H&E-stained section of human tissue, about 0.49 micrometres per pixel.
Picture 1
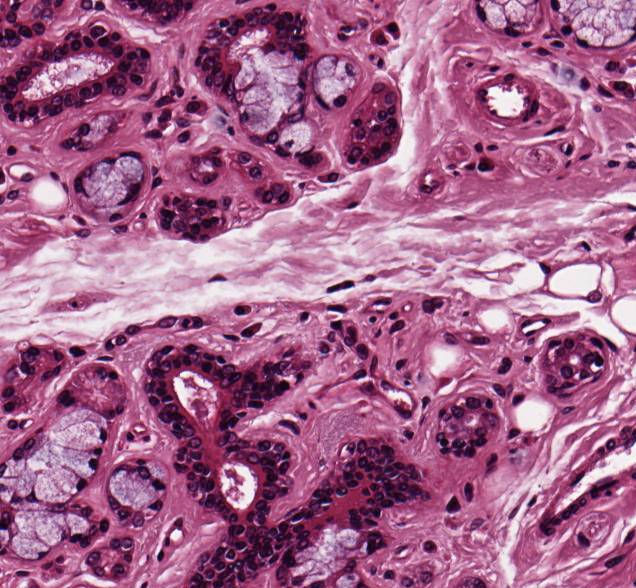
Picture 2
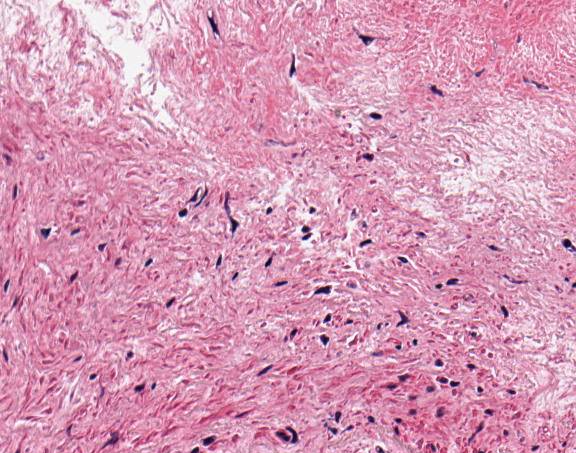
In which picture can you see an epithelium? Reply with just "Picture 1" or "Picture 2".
Picture 1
